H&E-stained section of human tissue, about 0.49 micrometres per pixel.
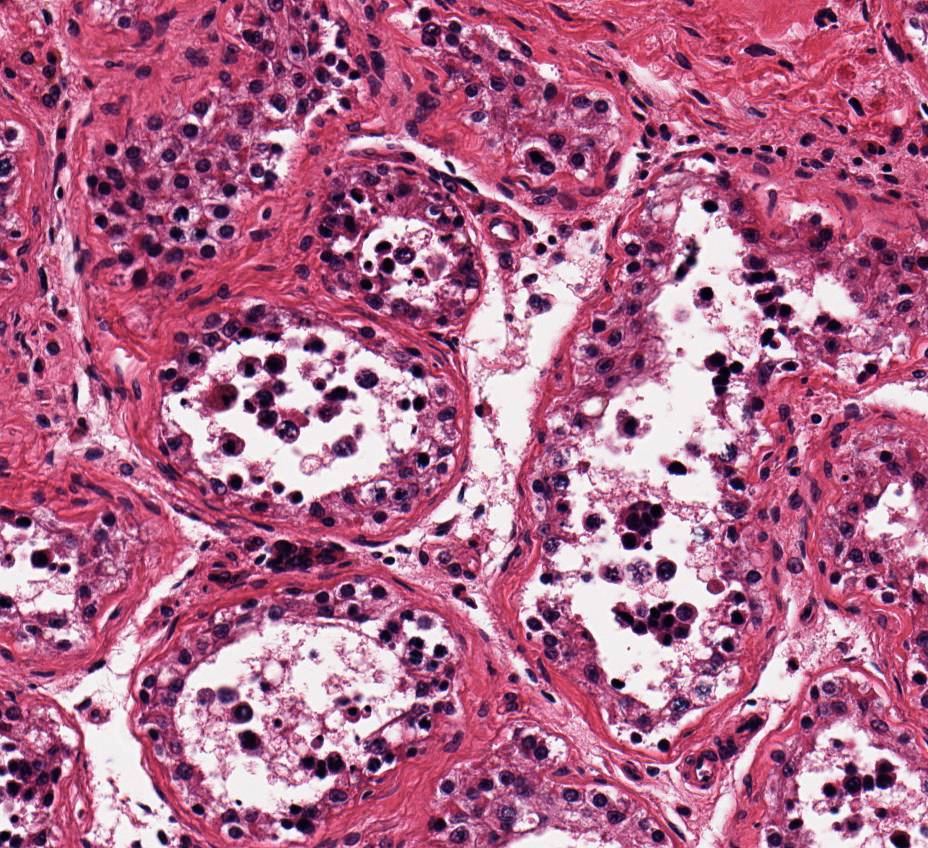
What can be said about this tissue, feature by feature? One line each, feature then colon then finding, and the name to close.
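Tubule walls: thick, made of concentric pink fibrous layers around each tubule.
Wall nuclei: flattened and spindle-shaped, running parallel to the tubule outline.
Lumens: largely empty-looking, holding loose detached round cells and pale wispy debris.
Detached cells: many with small, dark, condensed nuclei, some lying in clumps, as in the tubule right of centre.
Name: testis.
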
